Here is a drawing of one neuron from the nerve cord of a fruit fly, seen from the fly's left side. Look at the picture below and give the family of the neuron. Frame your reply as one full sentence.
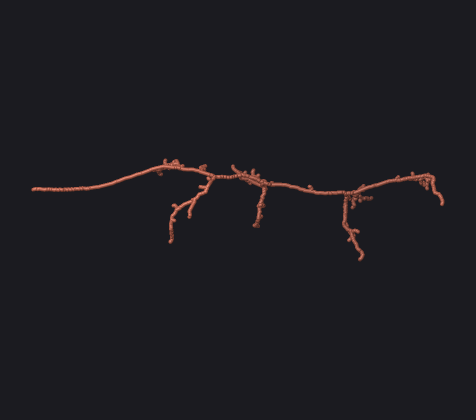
The neuron here is of family hemilineage MX3.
